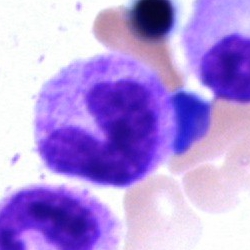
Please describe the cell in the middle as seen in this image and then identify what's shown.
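Round, smooth outline on this one. The nucleus is bent into a kidney shape, its notch opening toward the upper left, and the chromatin's dark purple and coarsely clumped. Fine purple granules are scattered through the cytoplasm. It's a band neutrophil.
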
